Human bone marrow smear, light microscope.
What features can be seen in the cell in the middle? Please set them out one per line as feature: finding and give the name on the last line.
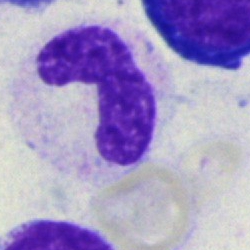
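Chromatin: dark purple, coarsely clumped, small paler spots scattered through
Nucleoli: none seen
Cytoplasm: no vacuoles visible
Outline: roughly round, smooth, no surface projections
Name: band neutrophil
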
